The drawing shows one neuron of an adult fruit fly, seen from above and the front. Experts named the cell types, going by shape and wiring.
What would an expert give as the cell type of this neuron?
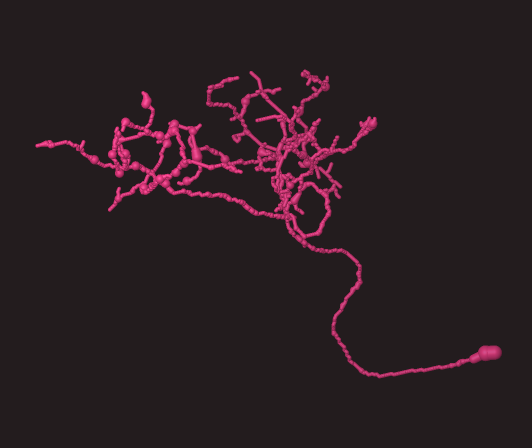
CB1560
